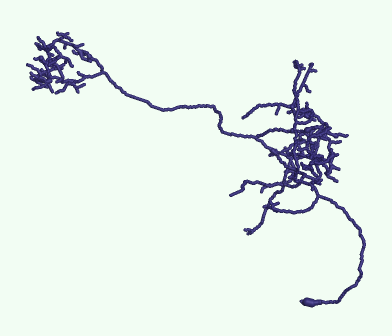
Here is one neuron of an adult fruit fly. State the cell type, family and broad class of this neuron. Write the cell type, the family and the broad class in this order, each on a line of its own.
PAM12
class DAN
central-brain intrinsic neuron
